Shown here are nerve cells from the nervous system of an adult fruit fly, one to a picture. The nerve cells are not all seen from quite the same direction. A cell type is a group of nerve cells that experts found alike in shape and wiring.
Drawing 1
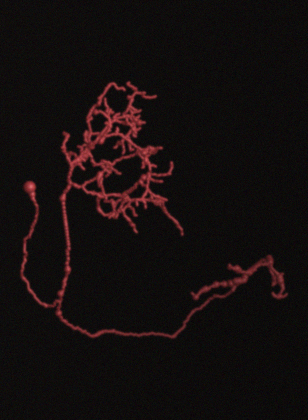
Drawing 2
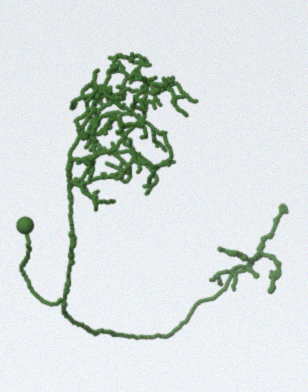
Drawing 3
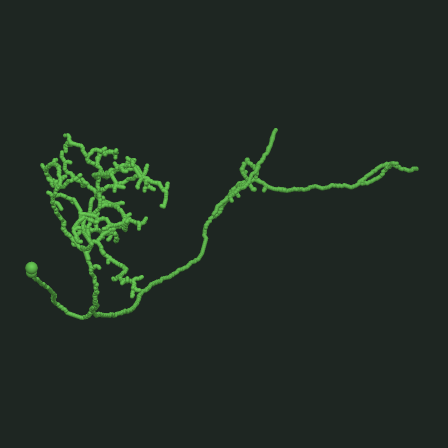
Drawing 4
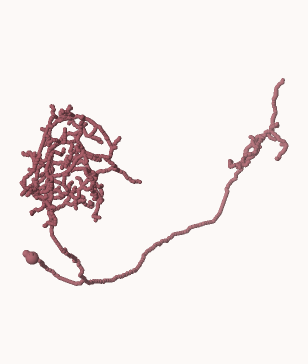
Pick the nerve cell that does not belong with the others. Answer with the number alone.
3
